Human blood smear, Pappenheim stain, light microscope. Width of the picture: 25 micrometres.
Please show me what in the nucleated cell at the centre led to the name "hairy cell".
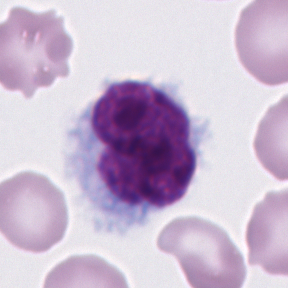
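Fine hair-like projections fringe the edge of the cytoplasm, as expected of a hairy cell.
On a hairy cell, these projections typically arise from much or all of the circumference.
The cytoplasm shows no granules, which also fits.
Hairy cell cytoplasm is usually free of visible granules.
Its colour here is pale blue.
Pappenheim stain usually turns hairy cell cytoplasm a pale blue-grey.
The cytoplasm is widest on the left side of the nucleus, which measures about 11 by 9 micrometres. Nothing in the picture goes against the name.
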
